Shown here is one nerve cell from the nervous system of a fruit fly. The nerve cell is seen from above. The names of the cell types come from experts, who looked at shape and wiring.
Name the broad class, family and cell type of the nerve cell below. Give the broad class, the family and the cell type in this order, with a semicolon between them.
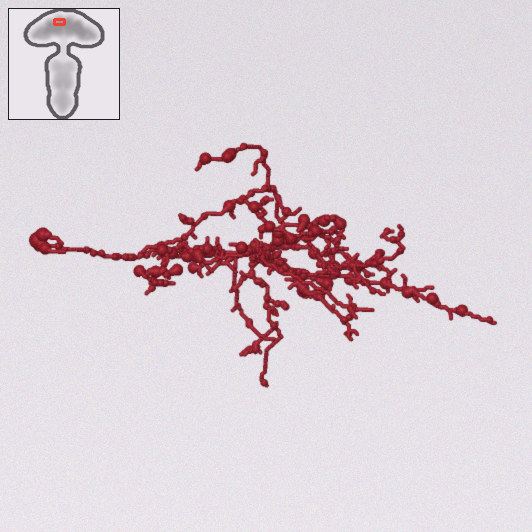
central-brain intrinsic neuron; hemilineage MD_SA1; GNG465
